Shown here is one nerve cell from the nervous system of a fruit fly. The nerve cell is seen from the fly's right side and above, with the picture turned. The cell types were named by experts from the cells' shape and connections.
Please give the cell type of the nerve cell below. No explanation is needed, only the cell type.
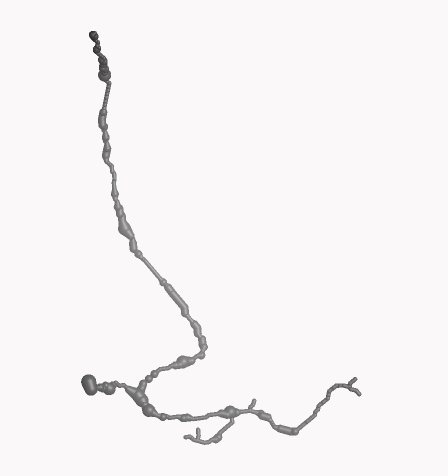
SNta41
